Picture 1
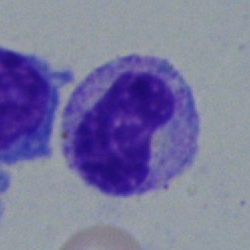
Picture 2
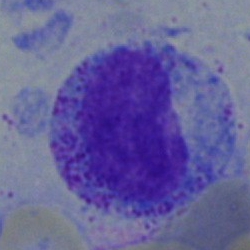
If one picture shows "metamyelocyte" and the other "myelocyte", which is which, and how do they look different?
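The first picture is the metamyelocyte, and the second is the myelocyte. Start with the nucleus: in the metamyelocyte it's kidney-shaped, with the notch on the right, and the cytoplasm is widest at the lower right next to that notch.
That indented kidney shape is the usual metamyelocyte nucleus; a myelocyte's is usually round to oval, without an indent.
In the myelocyte, the nucleus sits off-centre toward the left and takes up more than half the cell, staining deep purple throughout. Chromatin is the next thing to check: the metamyelocyte's is dense and dark purple, with a few paler patches, and shows no distinct nucleolus.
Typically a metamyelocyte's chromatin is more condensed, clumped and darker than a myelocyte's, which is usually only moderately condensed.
The cytoplasm differs in tint too: pale lilac-grey in the metamyelocyte, pale blue-grey in the myelocyte.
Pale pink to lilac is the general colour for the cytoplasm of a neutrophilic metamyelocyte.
The myelocyte also has scattered reddish-purple granules, more crowded along its left edge than in the right part of the cytoplasm. The metamyelocyte's outline, by the way, is round.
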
